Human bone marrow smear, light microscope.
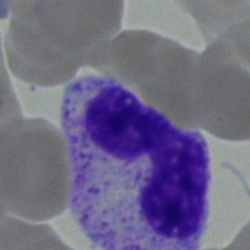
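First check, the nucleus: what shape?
A thick curved band, bending from the upper middle of the cell round to the lower right, its concave side facing the lower left toward the cytoplasm.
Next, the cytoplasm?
Plentiful and pale lilac-grey.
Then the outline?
Irregular and angular rather than round.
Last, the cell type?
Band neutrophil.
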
